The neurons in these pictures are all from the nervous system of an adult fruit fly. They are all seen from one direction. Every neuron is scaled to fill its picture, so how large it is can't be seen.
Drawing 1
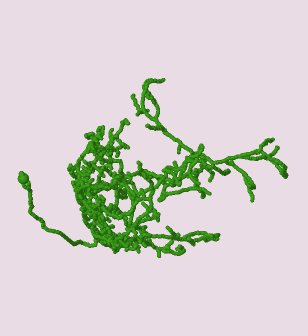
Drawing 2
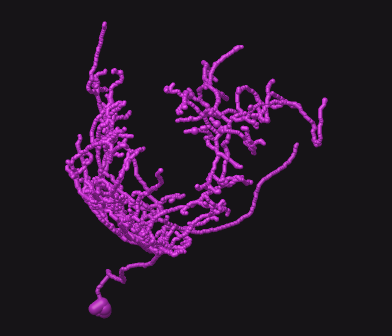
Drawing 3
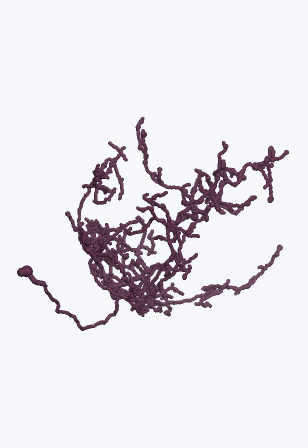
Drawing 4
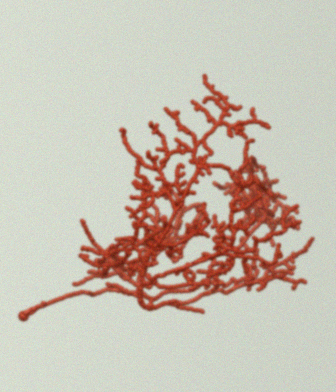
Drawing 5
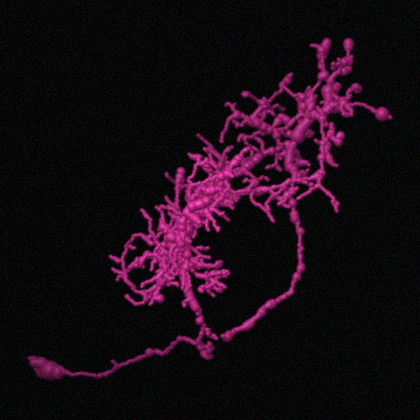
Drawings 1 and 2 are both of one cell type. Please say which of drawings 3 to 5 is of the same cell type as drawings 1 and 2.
3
